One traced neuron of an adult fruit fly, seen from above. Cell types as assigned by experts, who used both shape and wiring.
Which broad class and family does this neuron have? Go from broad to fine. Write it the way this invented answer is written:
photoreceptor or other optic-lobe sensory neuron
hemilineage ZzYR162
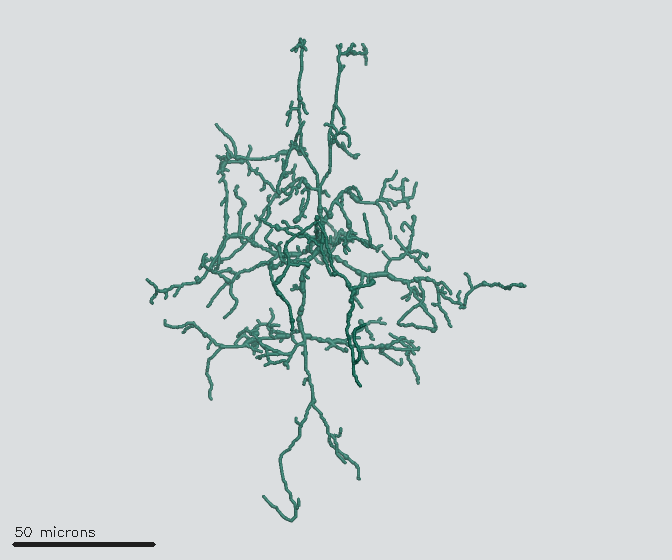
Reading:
nerve-cord intrinsic neuron
hemilineage 00A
